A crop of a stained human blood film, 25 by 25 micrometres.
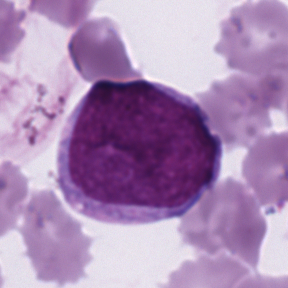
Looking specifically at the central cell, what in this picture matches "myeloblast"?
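In this myeloblast the chromatin is finely granular and evenly spread, with no coarse dark clumps.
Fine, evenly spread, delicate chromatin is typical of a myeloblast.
The cytoplasm forms only a narrow rim of pale bluish-violet, widest at the lower left, which fits a high nucleus-to-cytoplasm ratio.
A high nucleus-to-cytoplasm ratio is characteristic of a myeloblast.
The cell outline is roughly round and smooth, and a faint, paler rounded area appears in the lower left part of the nucleus.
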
